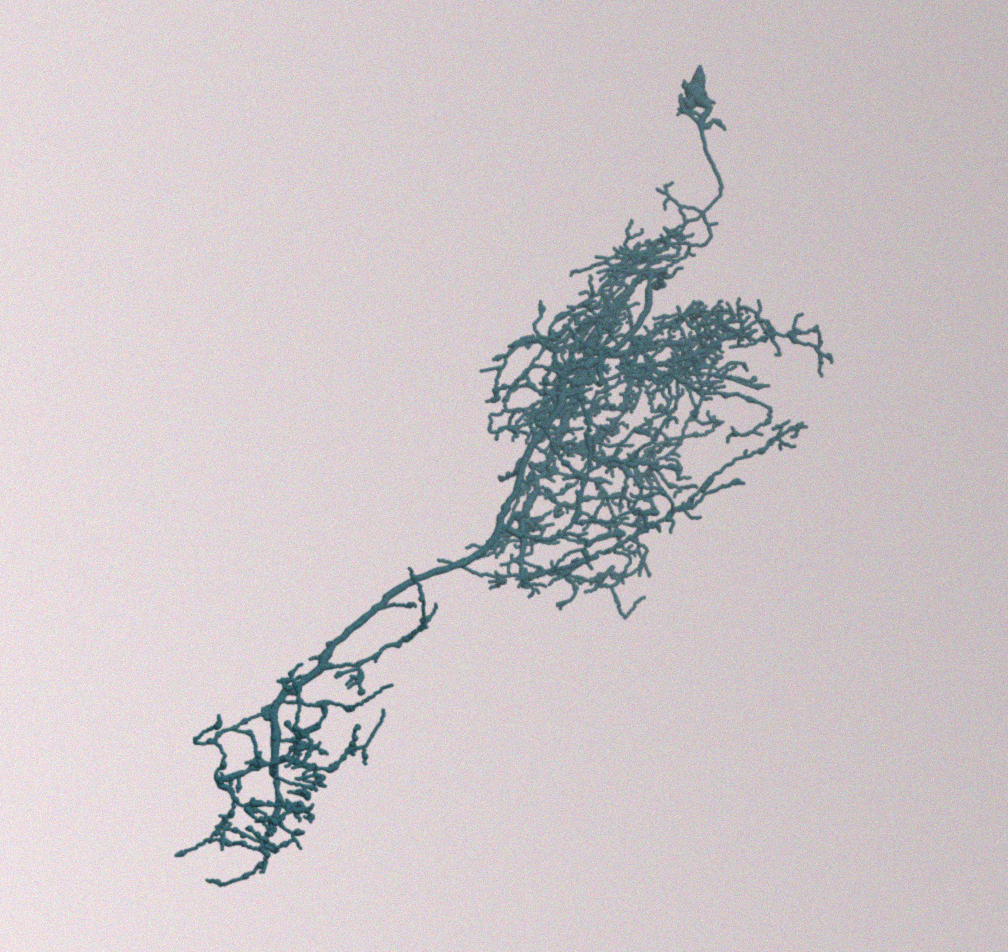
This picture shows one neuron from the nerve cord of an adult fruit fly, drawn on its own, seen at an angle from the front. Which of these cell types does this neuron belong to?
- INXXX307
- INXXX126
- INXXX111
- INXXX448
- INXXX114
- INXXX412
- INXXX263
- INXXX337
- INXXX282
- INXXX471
INXXX114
